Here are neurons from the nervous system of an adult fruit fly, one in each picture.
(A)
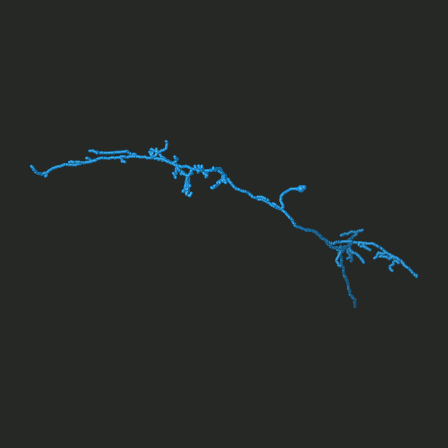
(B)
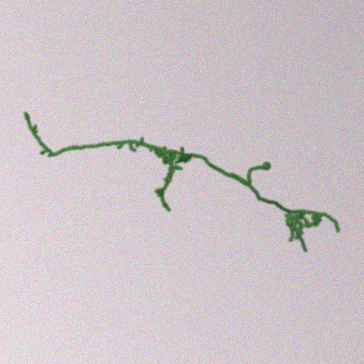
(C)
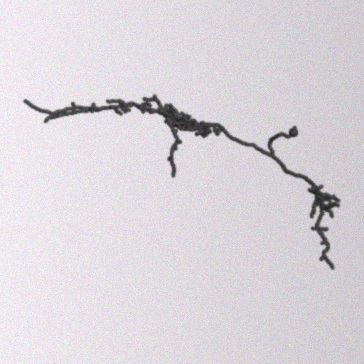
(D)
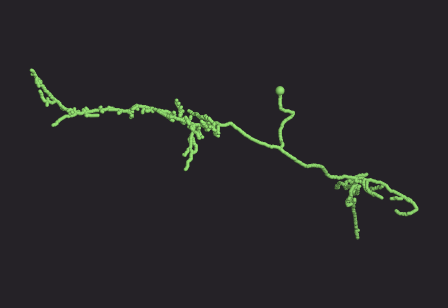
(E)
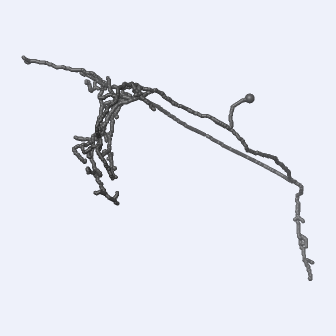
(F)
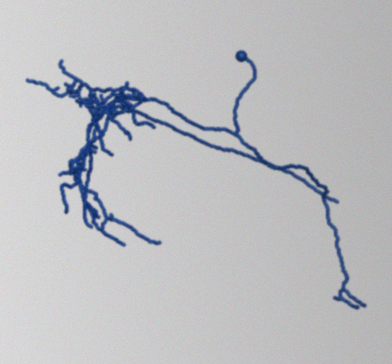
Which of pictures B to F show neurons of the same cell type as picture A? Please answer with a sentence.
Picture B, picture C and picture D are of the same cell type.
